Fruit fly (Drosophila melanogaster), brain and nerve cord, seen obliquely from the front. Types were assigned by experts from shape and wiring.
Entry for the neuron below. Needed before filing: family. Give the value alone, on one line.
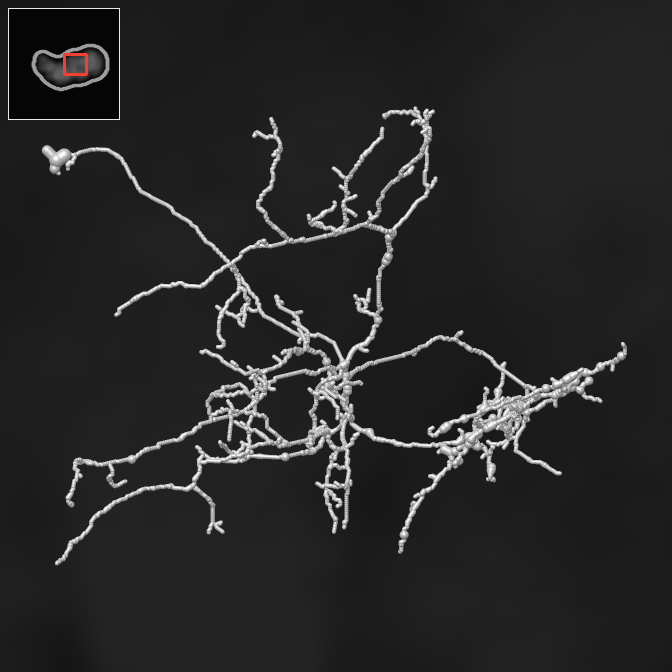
hemilineage SMPpv2_ventral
